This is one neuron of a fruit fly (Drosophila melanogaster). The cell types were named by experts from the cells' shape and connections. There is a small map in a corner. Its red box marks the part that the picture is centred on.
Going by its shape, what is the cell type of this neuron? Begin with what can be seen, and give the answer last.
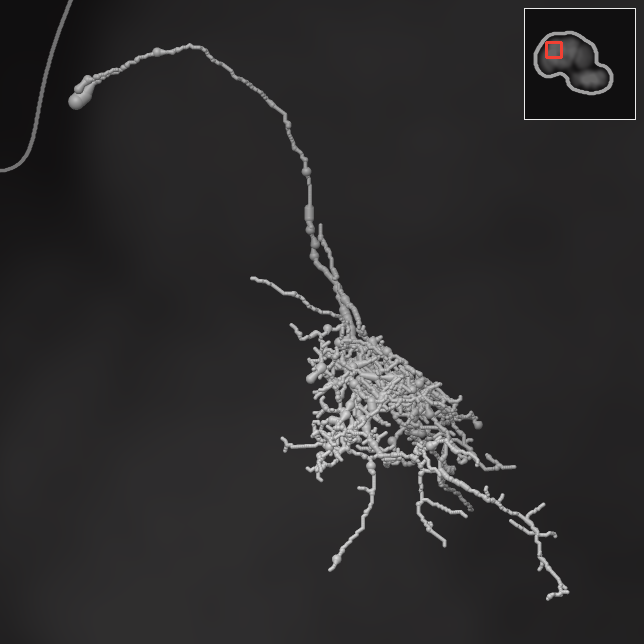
Its cell body lies at the upper left of the picture. The picture shows dozens of branch ends. Its broad class is central-brain intrinsic neuron. The cell type is PVLP004.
